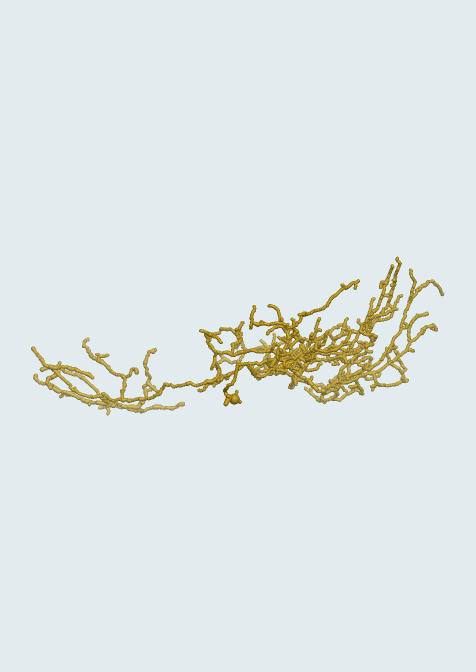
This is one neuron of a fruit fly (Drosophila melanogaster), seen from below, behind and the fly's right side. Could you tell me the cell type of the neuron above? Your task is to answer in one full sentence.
As a matter of cell type, the neuron is GNG221.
